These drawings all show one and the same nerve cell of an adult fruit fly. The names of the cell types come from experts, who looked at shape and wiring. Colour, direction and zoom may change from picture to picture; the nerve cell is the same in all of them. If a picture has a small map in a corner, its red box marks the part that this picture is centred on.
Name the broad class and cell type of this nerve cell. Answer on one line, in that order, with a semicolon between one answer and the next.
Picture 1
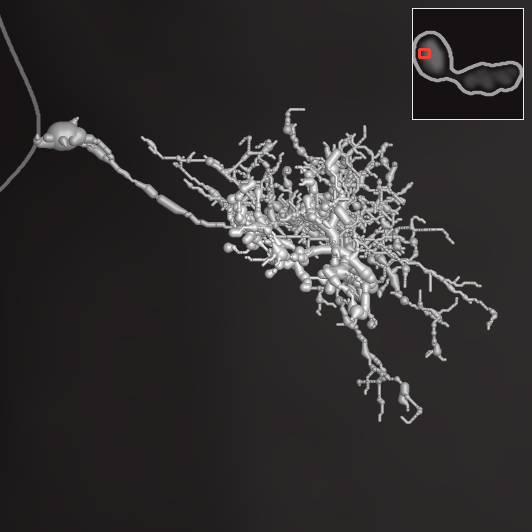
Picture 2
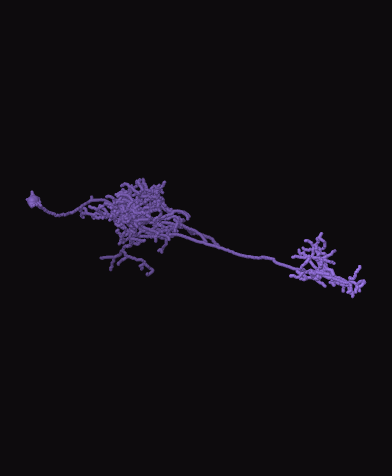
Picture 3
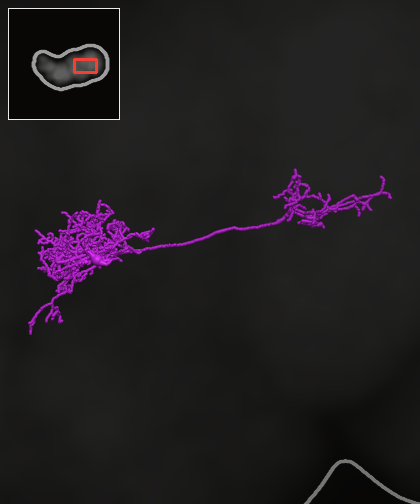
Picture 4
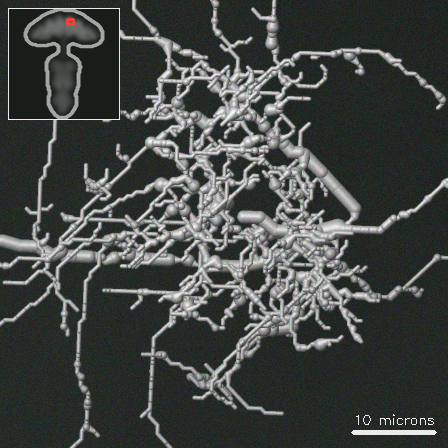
central-brain intrinsic neuron; LAL121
